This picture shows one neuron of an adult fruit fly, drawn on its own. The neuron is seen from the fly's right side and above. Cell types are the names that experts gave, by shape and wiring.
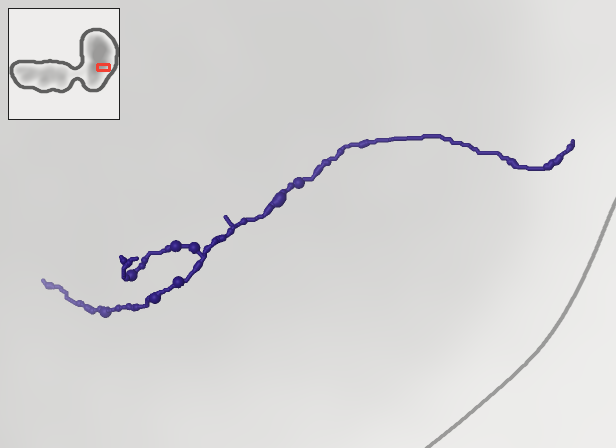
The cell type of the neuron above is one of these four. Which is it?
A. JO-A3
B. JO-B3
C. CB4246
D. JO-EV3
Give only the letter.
B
